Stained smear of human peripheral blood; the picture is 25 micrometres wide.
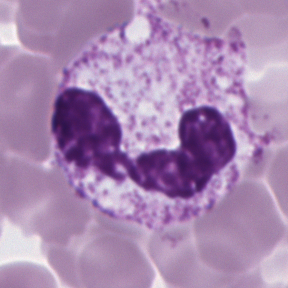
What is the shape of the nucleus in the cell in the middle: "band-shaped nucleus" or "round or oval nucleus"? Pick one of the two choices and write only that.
Band-shaped nucleus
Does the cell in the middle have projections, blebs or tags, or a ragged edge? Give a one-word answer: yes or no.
Yes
